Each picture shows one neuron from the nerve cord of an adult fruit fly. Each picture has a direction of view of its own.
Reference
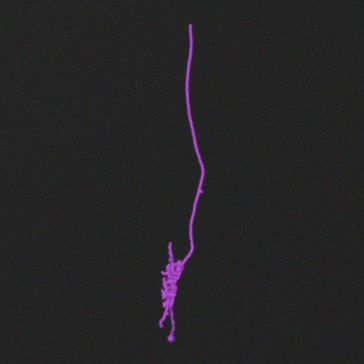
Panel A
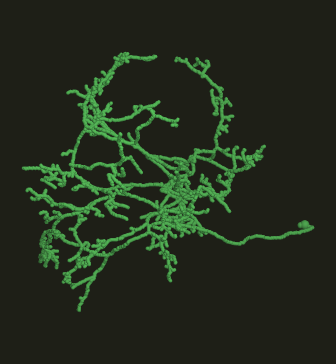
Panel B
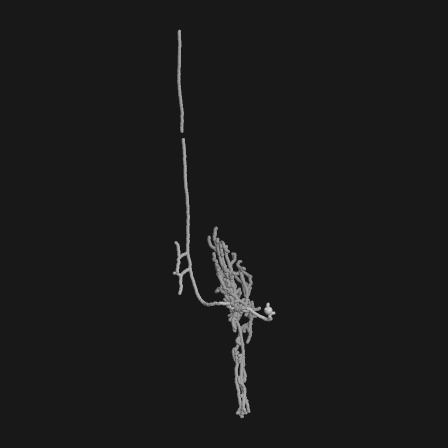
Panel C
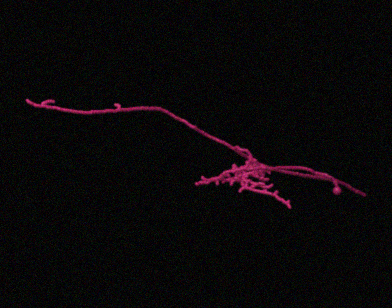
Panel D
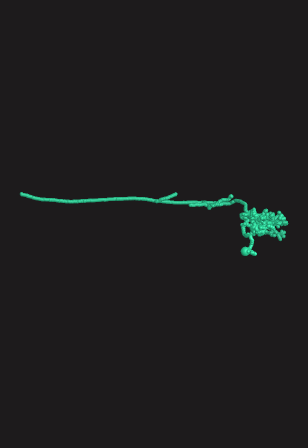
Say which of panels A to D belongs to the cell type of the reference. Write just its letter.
C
